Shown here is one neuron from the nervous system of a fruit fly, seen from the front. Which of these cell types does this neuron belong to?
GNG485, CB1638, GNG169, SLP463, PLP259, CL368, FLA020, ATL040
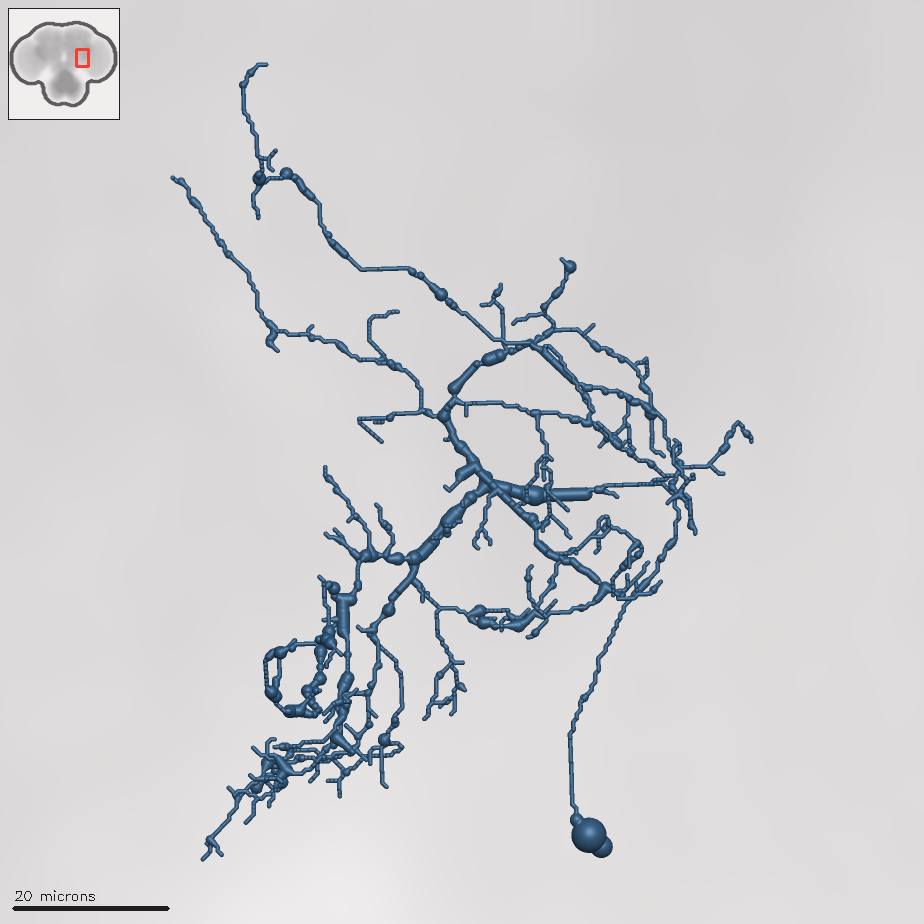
CB1638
